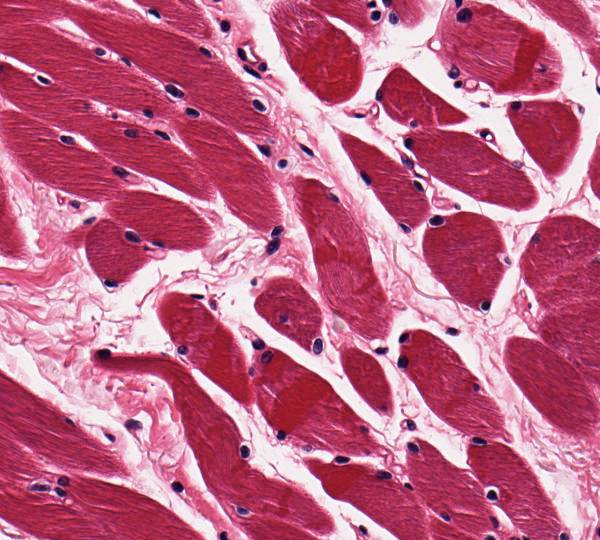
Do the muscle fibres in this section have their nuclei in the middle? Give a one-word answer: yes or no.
No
